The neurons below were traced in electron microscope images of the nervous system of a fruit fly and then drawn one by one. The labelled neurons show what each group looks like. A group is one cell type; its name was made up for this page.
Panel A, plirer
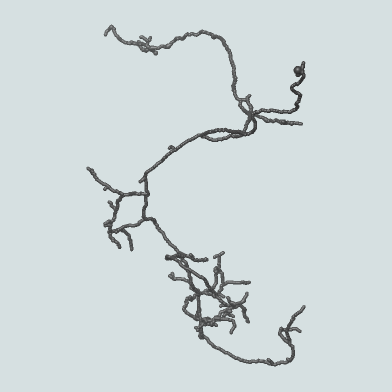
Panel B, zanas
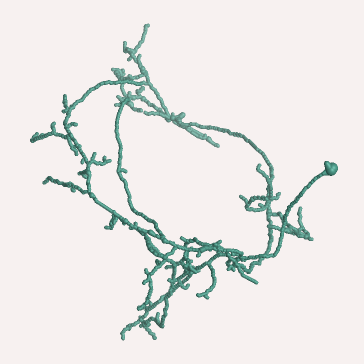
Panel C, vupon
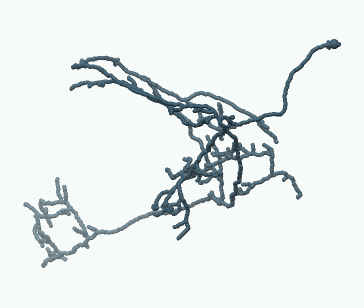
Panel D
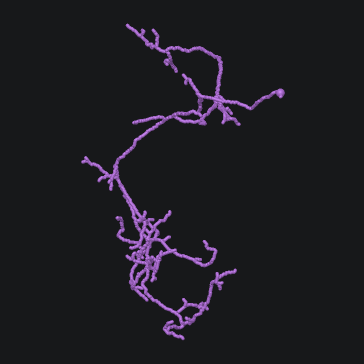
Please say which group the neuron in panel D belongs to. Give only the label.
plirer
